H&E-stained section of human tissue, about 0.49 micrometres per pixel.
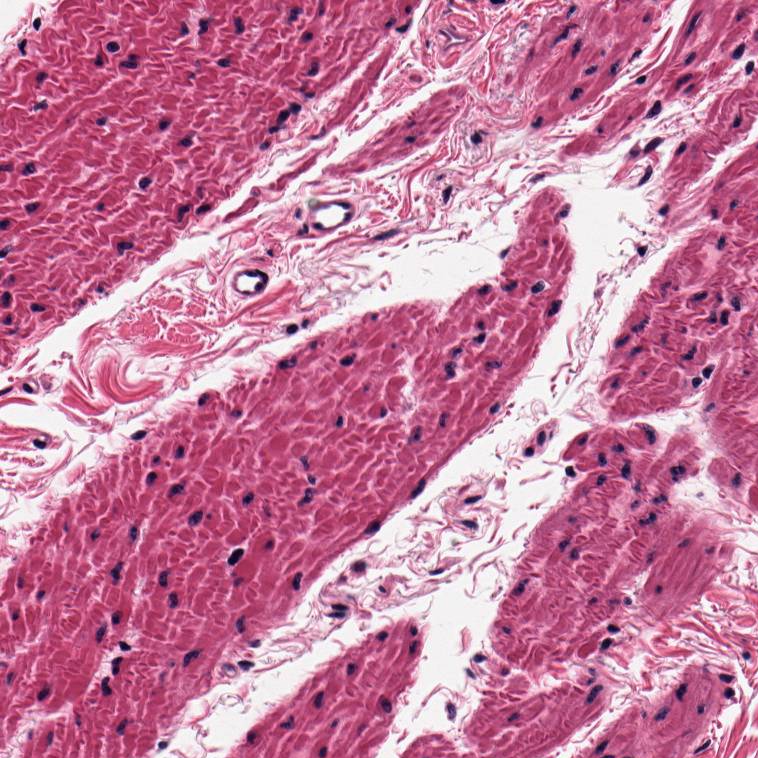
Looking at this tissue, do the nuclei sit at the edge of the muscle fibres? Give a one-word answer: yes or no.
No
